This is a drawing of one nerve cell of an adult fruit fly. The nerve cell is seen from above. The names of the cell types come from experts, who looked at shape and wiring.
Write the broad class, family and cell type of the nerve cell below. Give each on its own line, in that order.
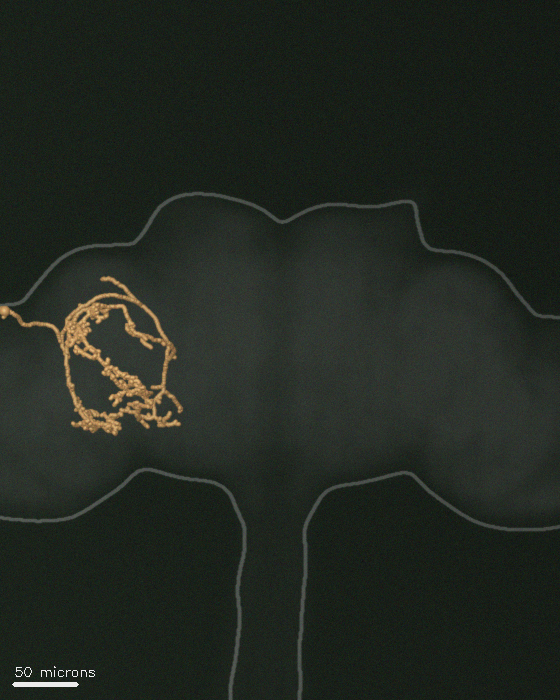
central-brain intrinsic neuron
hemilineage SLPav1_medial
CB1950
